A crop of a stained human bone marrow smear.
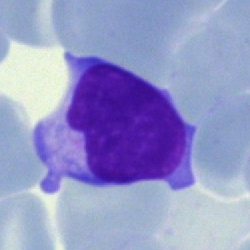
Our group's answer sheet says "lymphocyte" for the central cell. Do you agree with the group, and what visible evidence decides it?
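Outline: irregular, with several short pointed or blunt projections and a small rounded knob sticking out from the lower left edge. Nucleus: it fills most of the cell and sits toward the right side, with no distinct nucleolus to be seen. Chromatin: dark purple and fairly dense, with faint lighter mottling. Cytoplasm: pale blue, widest on the left side of the nucleus.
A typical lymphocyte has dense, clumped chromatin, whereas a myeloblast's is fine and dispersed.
The fairly dense chromatin here speaks for lymphocyte and against blast.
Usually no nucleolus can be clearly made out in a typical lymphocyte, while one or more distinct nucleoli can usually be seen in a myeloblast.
The absence of a distinct nucleolus points the same way. Lymphocyte fits this cell, and blast does not.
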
